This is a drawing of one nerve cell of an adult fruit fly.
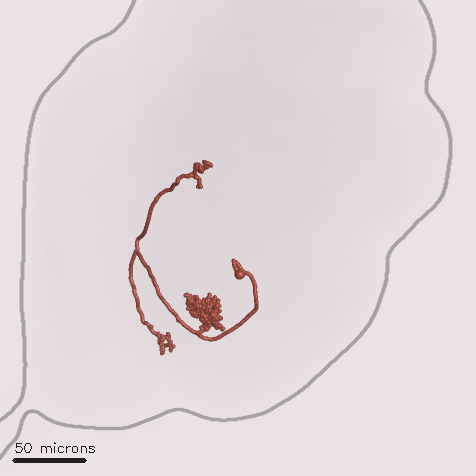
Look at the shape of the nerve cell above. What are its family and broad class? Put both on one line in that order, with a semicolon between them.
LLPC; visual projection neuron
